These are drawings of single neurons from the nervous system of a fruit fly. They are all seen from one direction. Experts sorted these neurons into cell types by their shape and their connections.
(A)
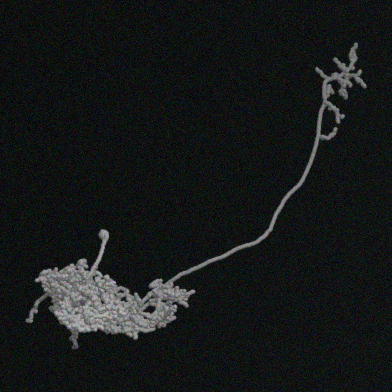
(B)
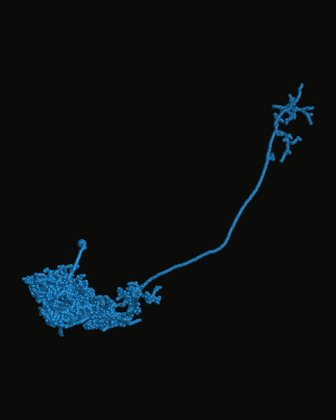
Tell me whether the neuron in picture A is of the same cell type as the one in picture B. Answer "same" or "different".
same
